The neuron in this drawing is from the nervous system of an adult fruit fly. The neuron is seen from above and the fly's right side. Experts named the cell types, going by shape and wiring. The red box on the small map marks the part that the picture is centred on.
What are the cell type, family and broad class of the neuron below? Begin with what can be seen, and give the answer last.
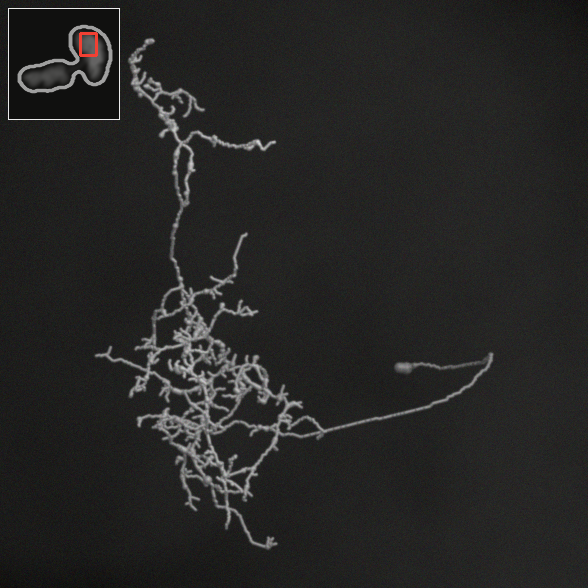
It lies in the brain. The picture shows dozens of branch ends. It is of cell type PLP023. Its family is hemilineage WEDa2. Its broad class is central-brain intrinsic neuron.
